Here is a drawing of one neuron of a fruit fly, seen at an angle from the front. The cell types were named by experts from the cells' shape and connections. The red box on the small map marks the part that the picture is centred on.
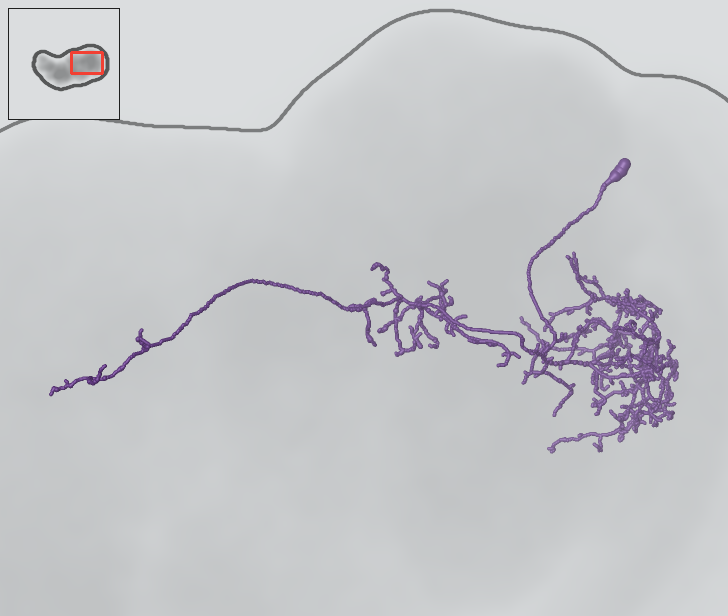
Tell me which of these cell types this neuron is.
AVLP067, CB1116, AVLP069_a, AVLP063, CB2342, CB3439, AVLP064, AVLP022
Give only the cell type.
AVLP064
